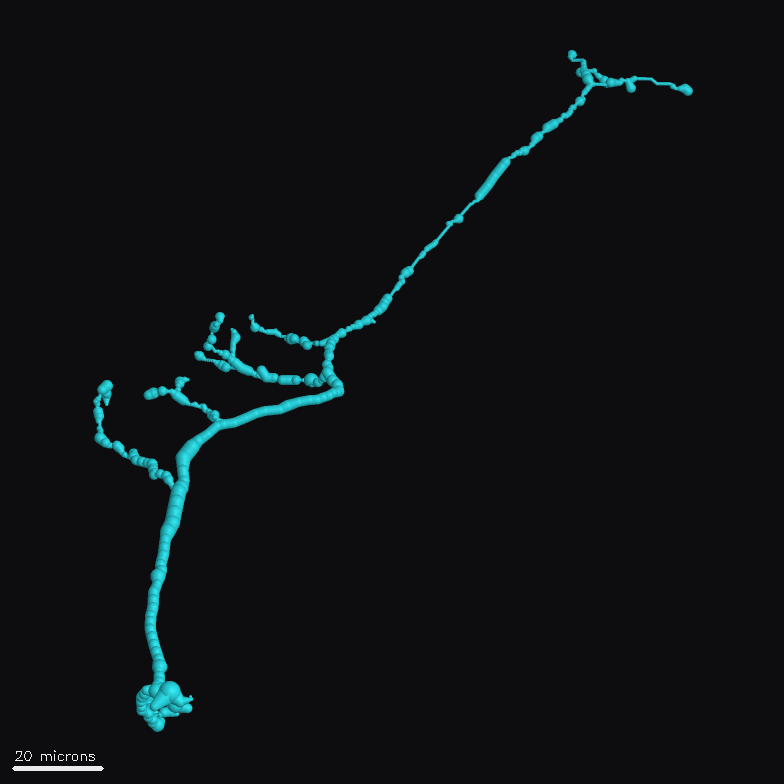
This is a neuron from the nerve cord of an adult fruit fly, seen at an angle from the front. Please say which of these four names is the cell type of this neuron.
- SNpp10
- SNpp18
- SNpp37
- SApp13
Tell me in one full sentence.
The neuron is categorized under cell type SNpp18.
